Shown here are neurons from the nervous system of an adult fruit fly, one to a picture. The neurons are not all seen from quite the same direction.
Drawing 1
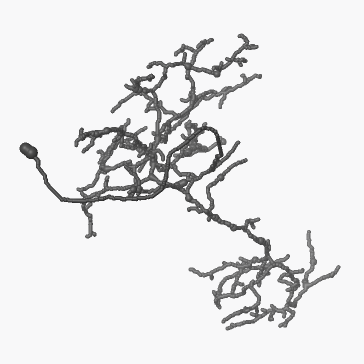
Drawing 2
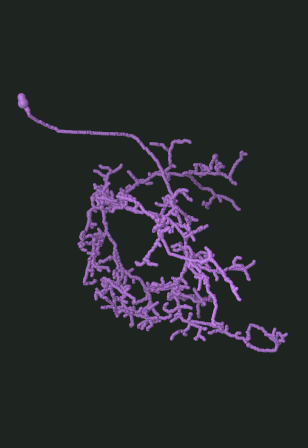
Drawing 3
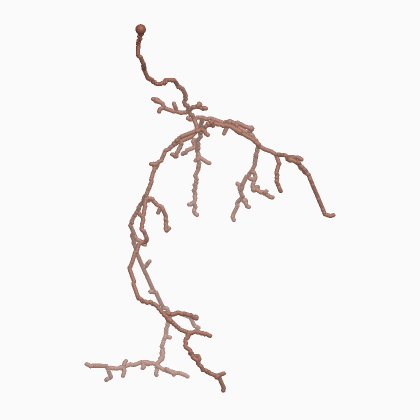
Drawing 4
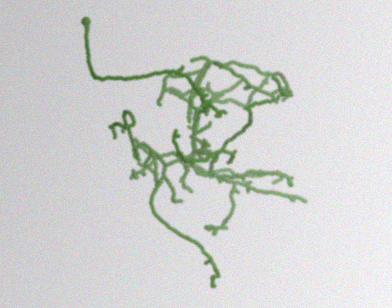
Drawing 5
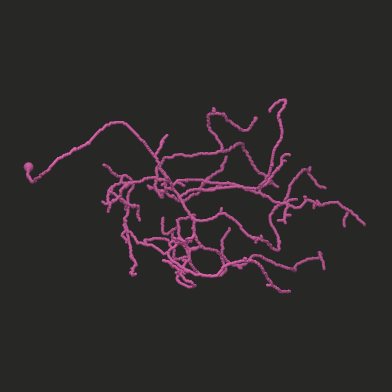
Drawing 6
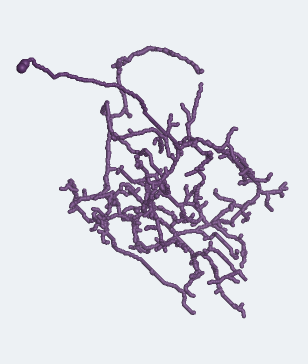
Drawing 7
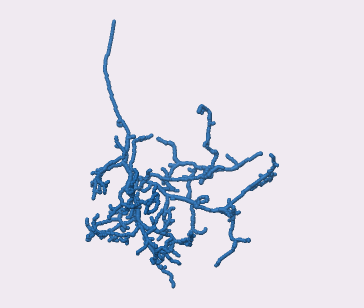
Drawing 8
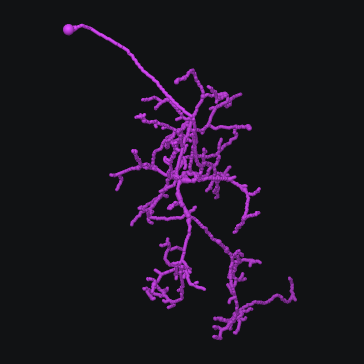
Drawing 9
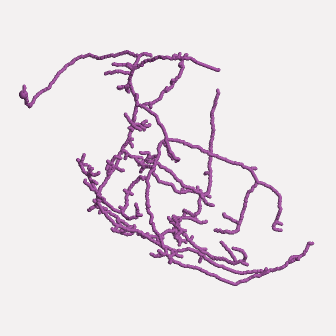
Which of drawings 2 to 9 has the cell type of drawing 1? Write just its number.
8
